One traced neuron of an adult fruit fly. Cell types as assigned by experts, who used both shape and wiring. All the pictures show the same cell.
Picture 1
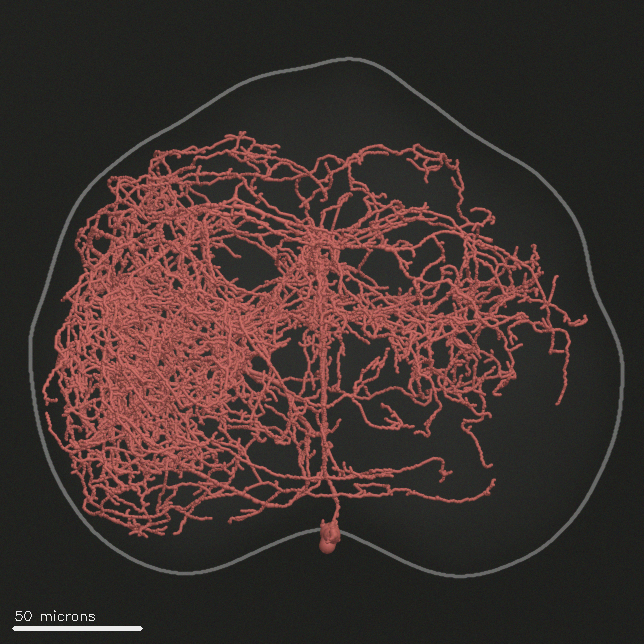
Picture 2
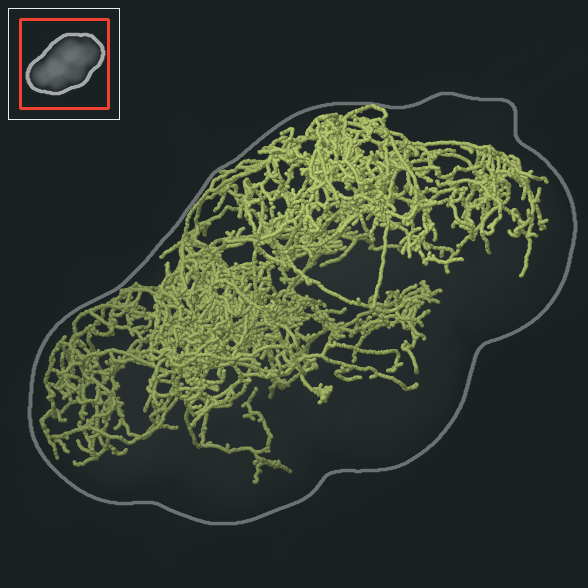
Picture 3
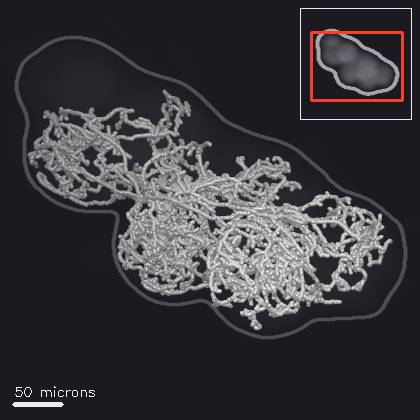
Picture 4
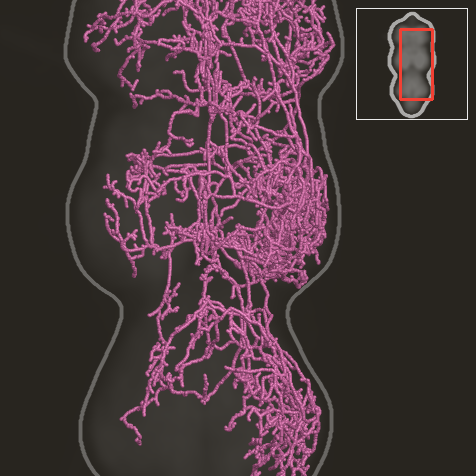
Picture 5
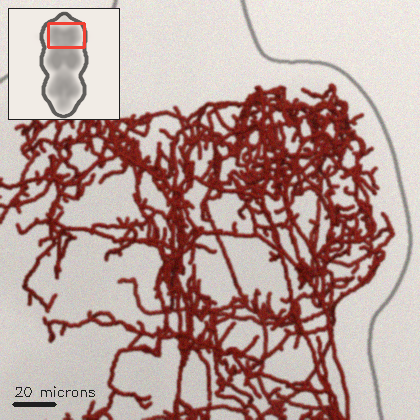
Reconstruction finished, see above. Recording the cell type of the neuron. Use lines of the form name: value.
cell type: INXXX008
